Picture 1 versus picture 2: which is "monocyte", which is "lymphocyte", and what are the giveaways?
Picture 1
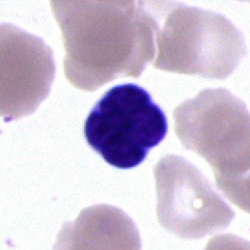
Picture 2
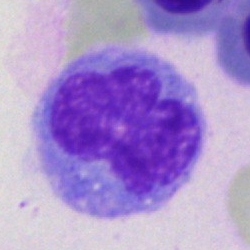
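Right, picture 1 is the lymphocyte and picture 2 is the monocyte. In the lymphocyte, the chromatin is dense and dark purple all through, and I can't find a nucleolus.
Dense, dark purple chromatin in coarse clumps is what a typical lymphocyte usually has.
Its cytoplasm is scant, so the nucleus fills almost the whole cell.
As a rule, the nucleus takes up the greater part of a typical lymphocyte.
Turning to the monocyte, its chromatin looks finely mottled instead, with small lighter spots scattered through it. Its cytoplasm is pale greyish blue, and its outline is roughly round and smooth. Neither cell shows distinct granules, and the lymphocyte has no vacuoles either. The lymphocyte sits in a clear gap among red cells, and none of them overlaps it.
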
